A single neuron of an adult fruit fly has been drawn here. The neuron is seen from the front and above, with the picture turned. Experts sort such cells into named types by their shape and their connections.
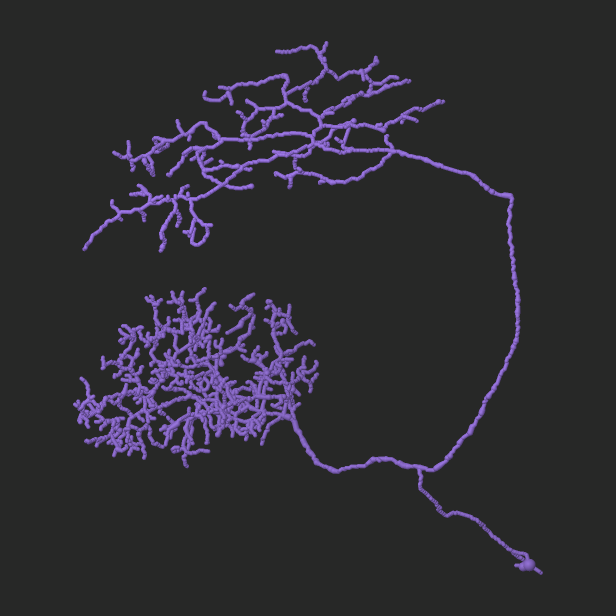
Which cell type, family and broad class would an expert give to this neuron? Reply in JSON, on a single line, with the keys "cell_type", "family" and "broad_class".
{"cell_type": "MeLo11", "family": "MeLo", "broad_class": "optic-lobe intrinsic neuron"}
